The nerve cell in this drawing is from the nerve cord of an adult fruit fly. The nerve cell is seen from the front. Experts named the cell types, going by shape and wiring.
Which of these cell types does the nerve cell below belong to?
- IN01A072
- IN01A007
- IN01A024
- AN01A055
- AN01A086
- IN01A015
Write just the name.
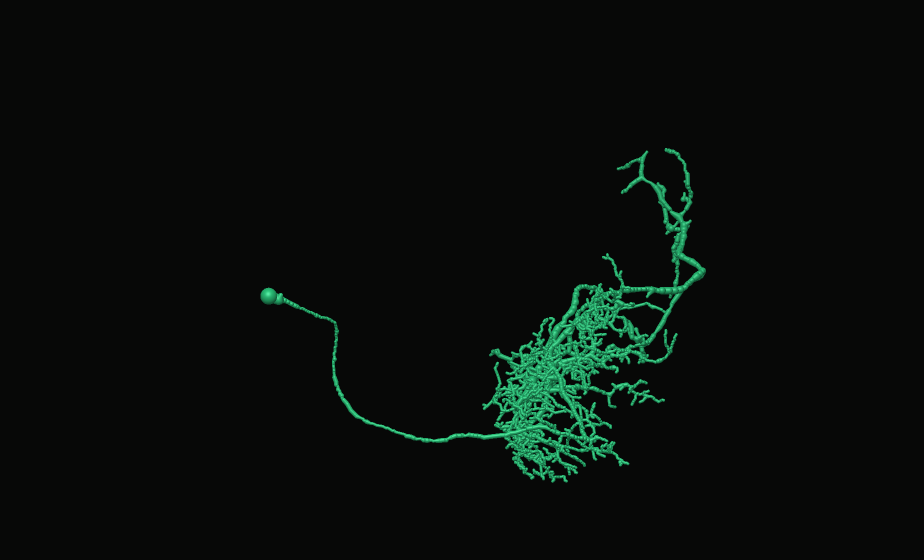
IN01A007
